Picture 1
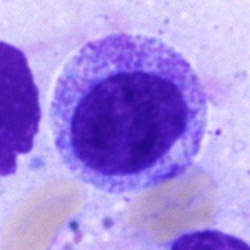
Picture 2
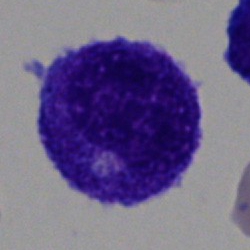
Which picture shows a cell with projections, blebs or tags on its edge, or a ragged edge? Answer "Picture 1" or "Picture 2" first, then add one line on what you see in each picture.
Picture 2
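What picture 1 shows: The cell outline is round and smooth.
What picture 2 shows: A small pale bluish bleb sticks out from the upper left edge of the cell.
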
